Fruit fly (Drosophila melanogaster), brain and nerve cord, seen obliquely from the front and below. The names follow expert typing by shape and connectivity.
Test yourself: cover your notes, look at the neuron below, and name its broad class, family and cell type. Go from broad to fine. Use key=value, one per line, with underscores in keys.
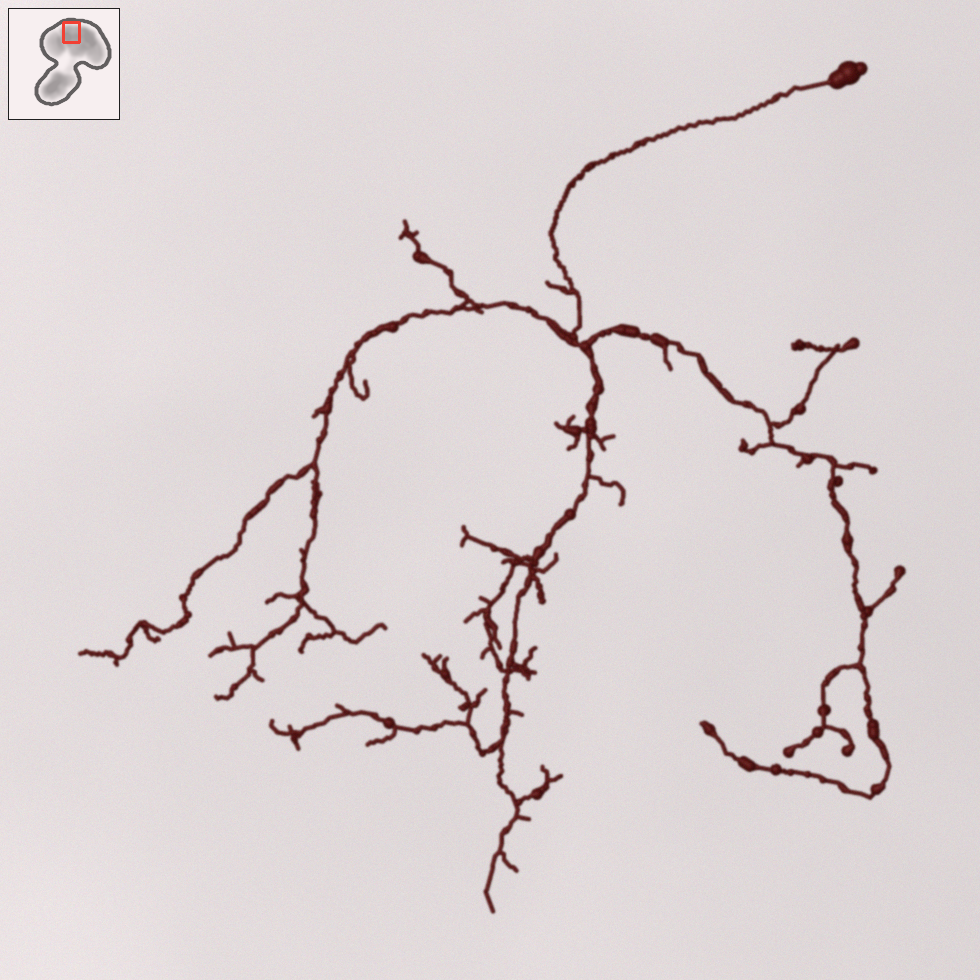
broad_class=central-brain intrinsic neuron
family=hemilineage SMPp&v1_posterior
cell_type=CL190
